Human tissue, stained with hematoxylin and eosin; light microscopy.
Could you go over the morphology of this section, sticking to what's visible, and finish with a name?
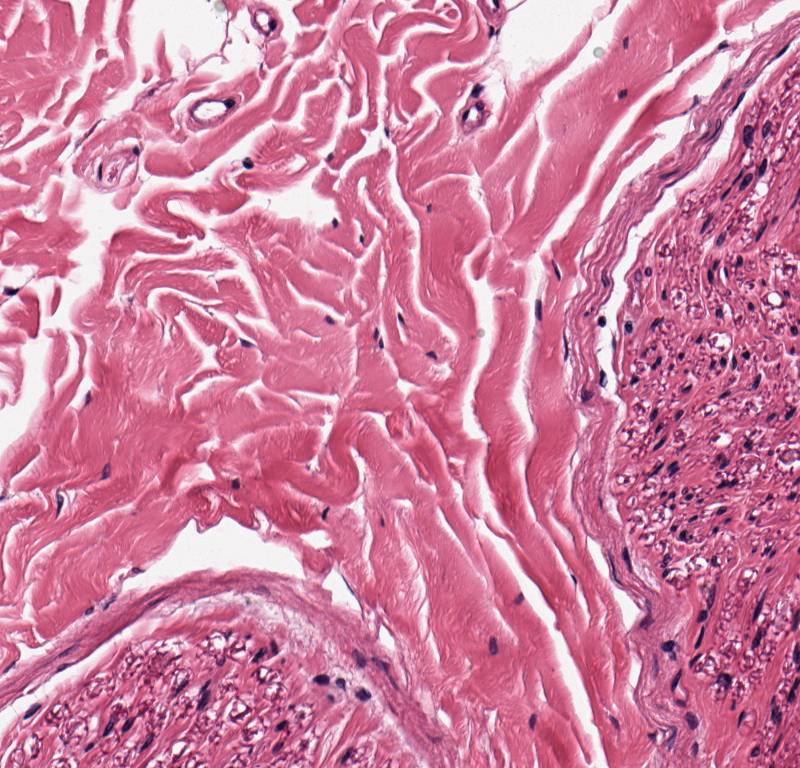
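Dense pink collagen bundles fill the centre and upper left, with sparse dark elongated fibroblast nuclei. Fascicles at the right edge and bottom left are each wrapped thinly in flattened, concentric cells and fibres. Their nuclei are elongated, wavy and more closely packed. This is tibial nerve.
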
